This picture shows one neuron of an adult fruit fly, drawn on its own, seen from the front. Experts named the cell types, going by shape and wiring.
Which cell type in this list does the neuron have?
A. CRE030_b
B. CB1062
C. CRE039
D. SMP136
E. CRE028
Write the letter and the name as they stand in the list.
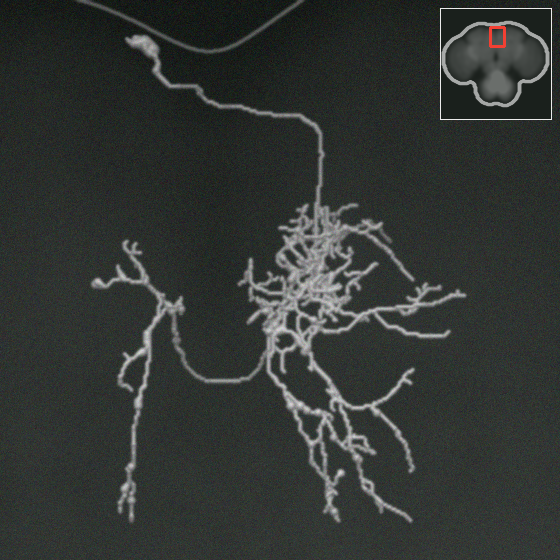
B. CB1062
